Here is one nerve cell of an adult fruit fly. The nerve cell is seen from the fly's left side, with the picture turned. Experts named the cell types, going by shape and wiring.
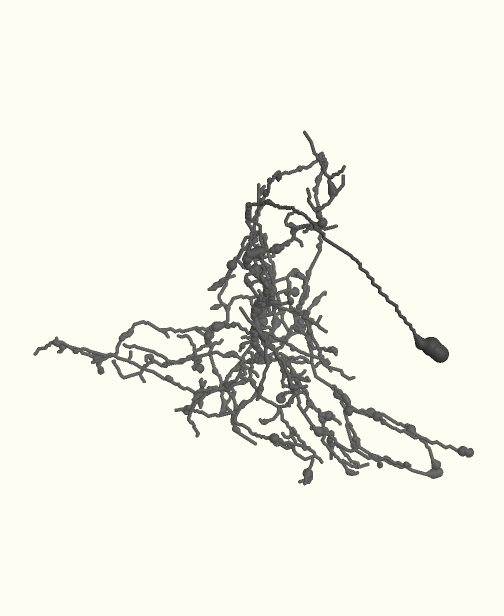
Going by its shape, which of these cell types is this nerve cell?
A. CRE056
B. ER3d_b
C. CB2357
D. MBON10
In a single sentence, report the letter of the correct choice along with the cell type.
The cell identity of the nerve cell is CB2357, given in option C.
